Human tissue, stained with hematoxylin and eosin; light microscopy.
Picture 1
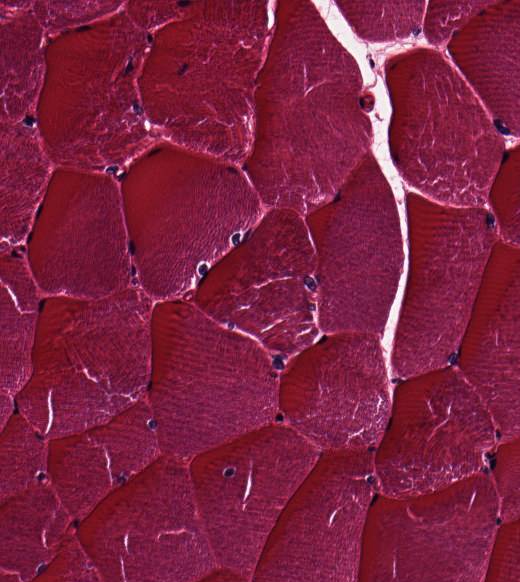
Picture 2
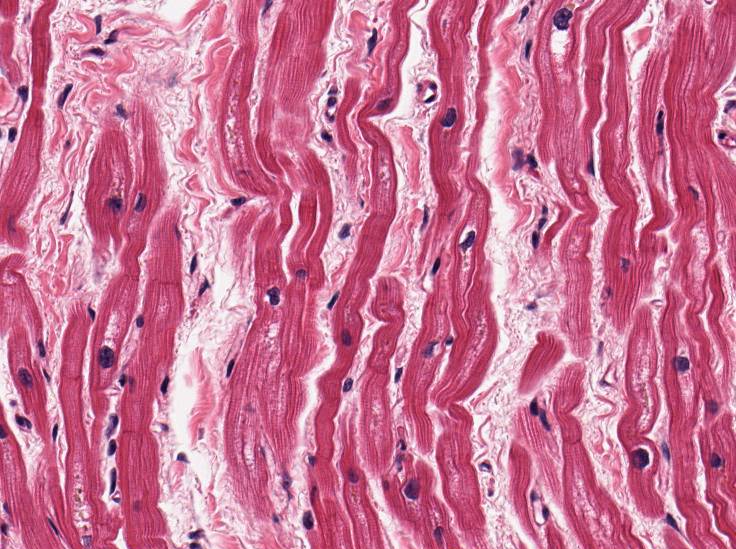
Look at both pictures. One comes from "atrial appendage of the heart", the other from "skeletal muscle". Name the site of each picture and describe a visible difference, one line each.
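The field in picture 1 comes from the skeletal muscle. The dark, flattened nuclei lie at the edges of the fibres rather than in their centres.
The field in picture 2 comes from the atrial appendage of the heart. The oval muscle nuclei lie in the centre of the fibres.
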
